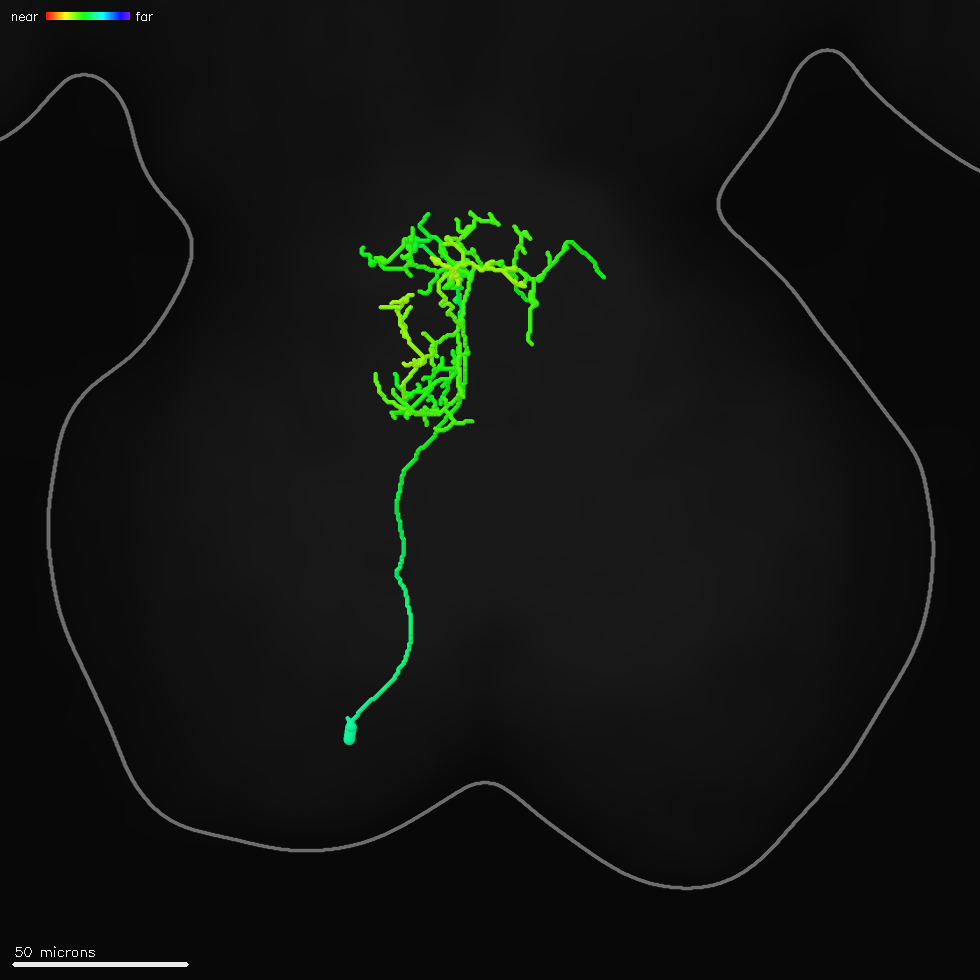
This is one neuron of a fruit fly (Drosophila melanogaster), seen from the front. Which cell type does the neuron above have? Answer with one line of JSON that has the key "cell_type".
{"cell_type": "IN12A063_d"}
